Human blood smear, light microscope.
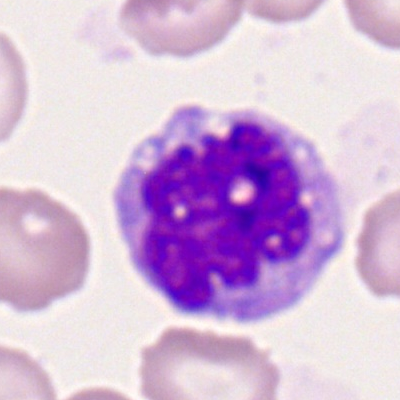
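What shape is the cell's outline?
Roughly round, with a slightly irregular border.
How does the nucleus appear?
It fills most of the cell, with an irregular, lumpy outline and dark purple, coarsely clumped chromatin.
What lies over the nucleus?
Several small clear white spots.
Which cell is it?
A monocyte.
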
